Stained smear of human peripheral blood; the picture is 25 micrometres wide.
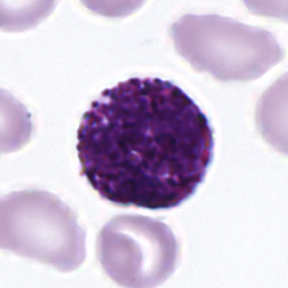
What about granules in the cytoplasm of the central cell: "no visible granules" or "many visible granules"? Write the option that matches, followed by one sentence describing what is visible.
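Many visible granules. Coarse dark purple granules fill the whole cell.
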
